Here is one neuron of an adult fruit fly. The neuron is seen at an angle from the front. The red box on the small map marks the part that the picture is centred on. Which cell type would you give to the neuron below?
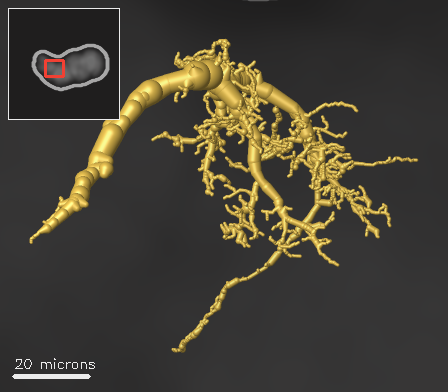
w-cHIN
